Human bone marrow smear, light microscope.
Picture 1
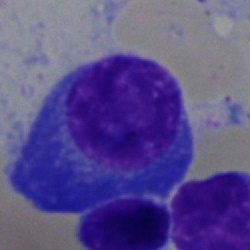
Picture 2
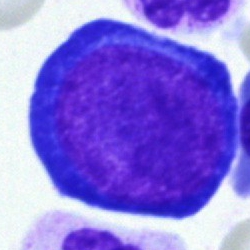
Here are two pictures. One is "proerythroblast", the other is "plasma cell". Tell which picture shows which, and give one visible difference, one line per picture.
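Picture 1: plasma cell. The cytoplasm is abundant, forming a broad area beside the nucleus.
Picture 2: proerythroblast. The cytoplasm forms a narrow rim around the nucleus.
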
